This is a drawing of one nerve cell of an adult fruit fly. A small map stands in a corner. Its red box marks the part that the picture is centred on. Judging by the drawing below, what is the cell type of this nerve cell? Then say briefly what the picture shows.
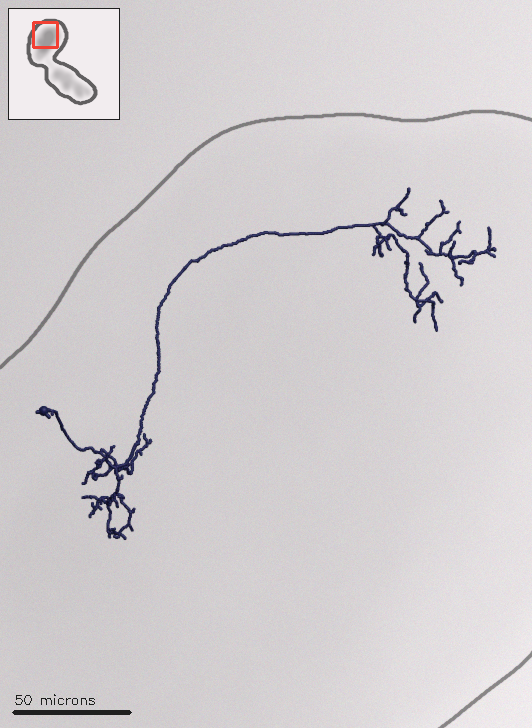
The cell type is PRW008. Its broad class is central-brain intrinsic neuron. The cell body is on the left of the picture. From left to right in the picture it spans about 200 microns.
